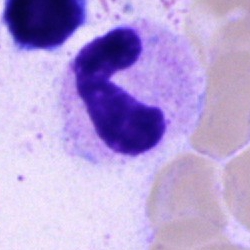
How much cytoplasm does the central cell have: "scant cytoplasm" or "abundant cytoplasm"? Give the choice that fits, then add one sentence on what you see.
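Abundant cytoplasm. The cytoplasm is abundant and pale pinkish-lilac.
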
